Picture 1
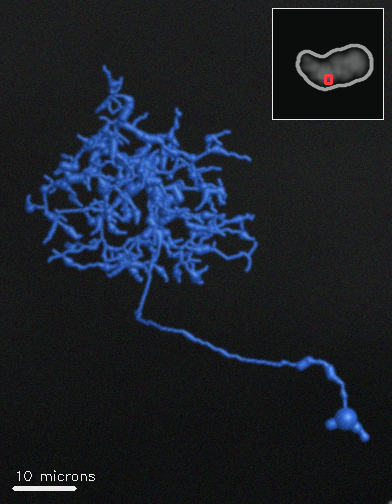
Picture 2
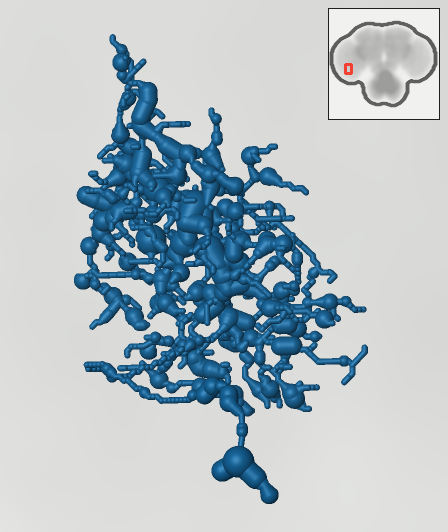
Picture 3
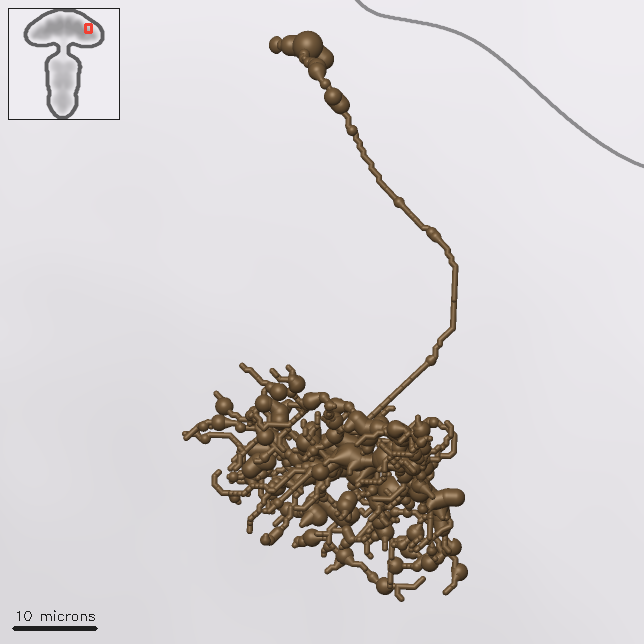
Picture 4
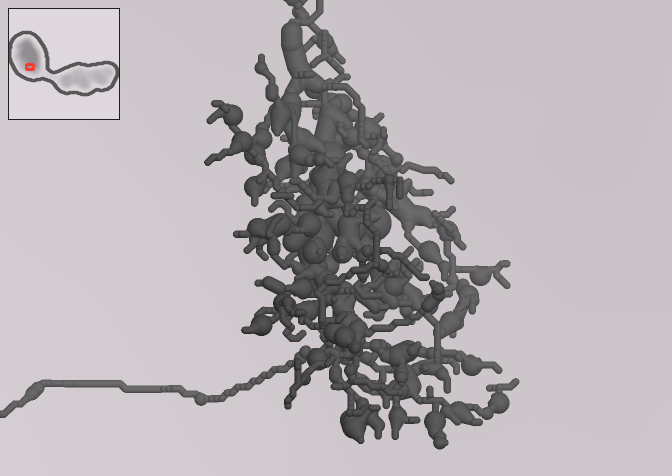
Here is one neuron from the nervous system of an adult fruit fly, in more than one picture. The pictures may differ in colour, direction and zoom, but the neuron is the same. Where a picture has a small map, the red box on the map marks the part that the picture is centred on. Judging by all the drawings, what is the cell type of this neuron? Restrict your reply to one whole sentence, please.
By its cell type, the neuron is Dm12.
